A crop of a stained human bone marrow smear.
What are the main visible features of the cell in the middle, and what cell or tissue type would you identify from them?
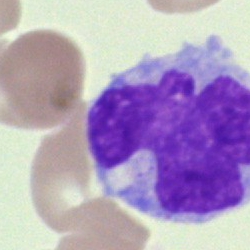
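A deeply indented nucleus, divided into lobes by folds, is the first feature. It fills most of the cell, leaving a modest rim of pale greyish-blue cytoplasm. The chromatin is dark purple, mottled with small paler spots. It is a monocyte.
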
